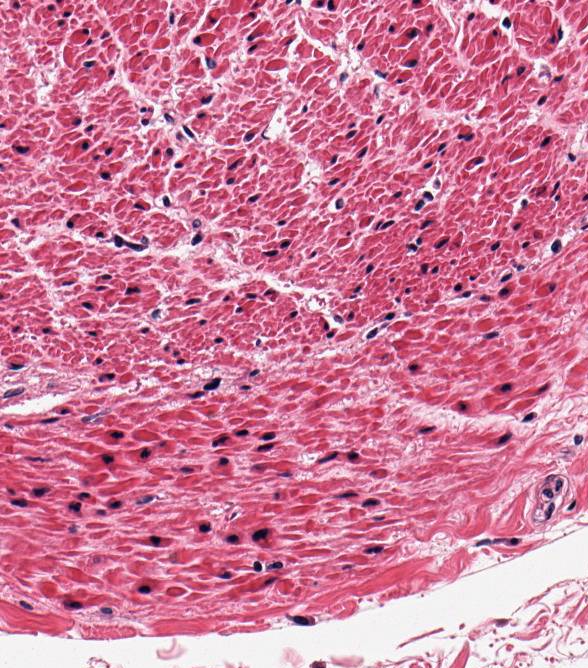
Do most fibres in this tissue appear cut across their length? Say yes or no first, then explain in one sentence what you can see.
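Yes. The field is made up of two layers of muscle: in the upper two-thirds the fibres are cut across, and in the lower third they are cut along their length.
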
